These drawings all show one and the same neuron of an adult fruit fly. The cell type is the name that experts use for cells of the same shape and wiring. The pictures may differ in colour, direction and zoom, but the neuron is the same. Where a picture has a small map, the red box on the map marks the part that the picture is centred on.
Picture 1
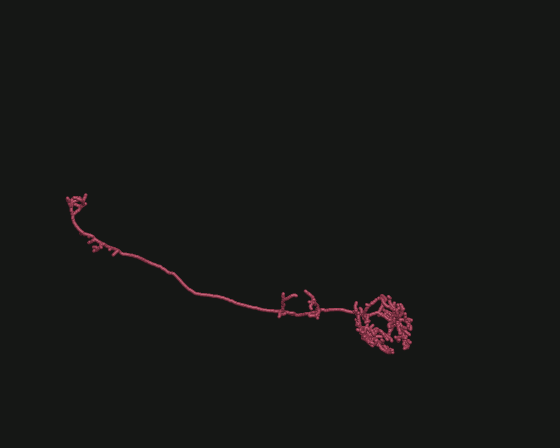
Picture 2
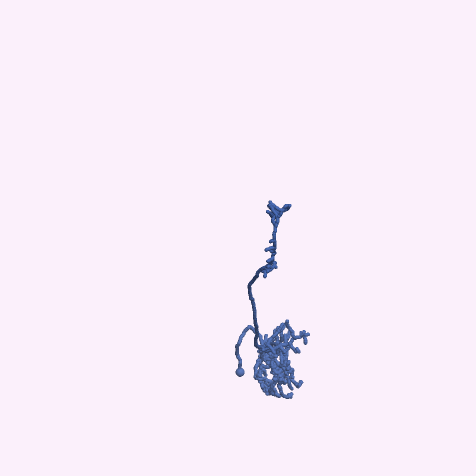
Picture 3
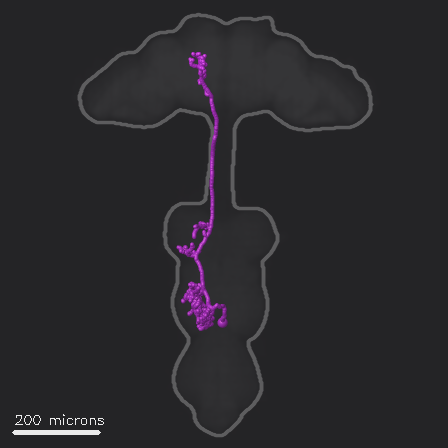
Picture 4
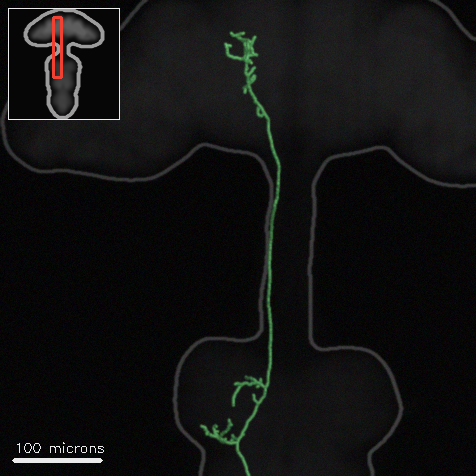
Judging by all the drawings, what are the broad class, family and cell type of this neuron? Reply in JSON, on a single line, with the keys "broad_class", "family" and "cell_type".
{"broad_class": "ascending neuron", "family": "hemilineage 12B", "cell_type": "AN12B017"}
